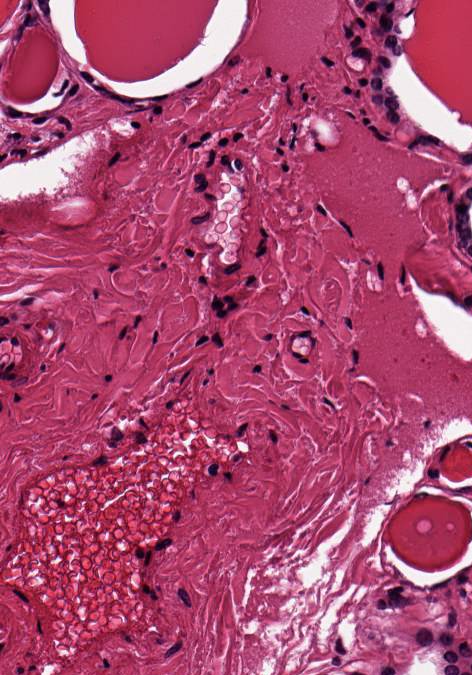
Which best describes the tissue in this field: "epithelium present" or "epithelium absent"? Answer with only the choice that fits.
Epithelium present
